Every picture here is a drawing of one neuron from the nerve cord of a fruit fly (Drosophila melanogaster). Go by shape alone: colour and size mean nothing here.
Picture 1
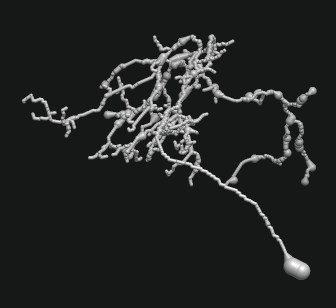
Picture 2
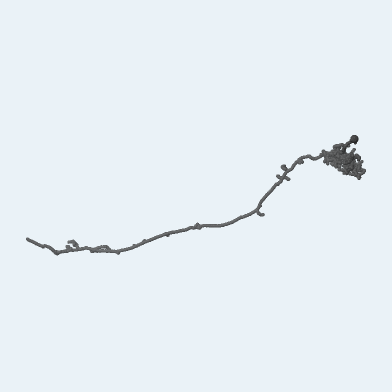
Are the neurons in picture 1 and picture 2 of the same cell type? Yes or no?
yes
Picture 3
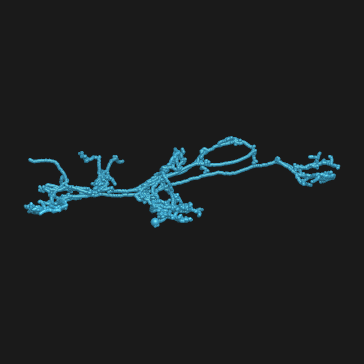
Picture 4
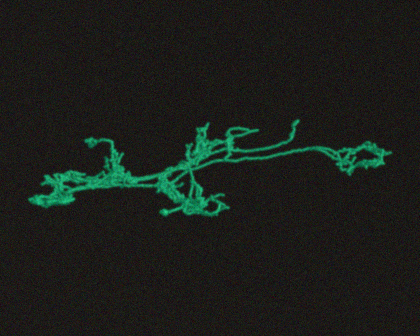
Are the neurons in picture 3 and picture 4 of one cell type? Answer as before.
yes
